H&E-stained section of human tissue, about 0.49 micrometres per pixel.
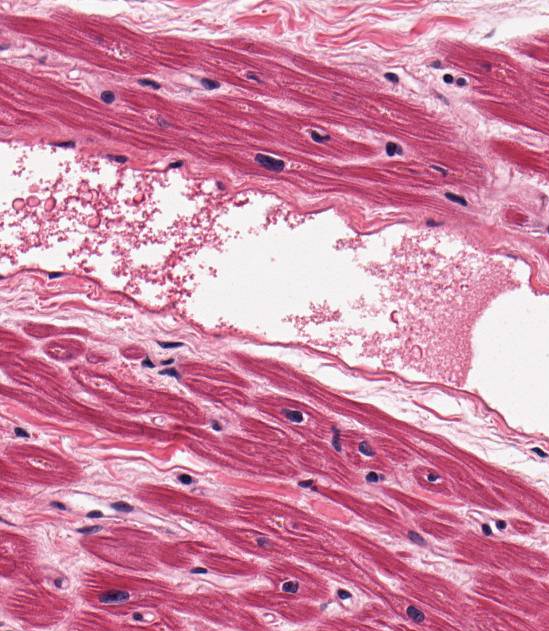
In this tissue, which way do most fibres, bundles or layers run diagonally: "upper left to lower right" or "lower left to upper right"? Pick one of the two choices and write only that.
Upper left to lower right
